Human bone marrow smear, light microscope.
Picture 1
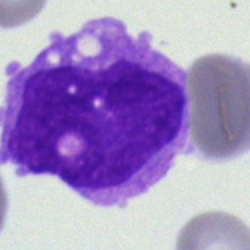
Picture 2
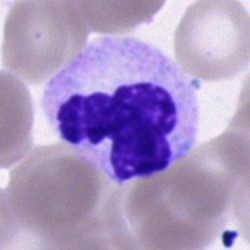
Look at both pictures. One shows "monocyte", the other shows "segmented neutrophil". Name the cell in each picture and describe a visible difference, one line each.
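Picture 1: monocyte. The nucleus fills most of the cell.
Picture 2: segmented neutrophil. The cytoplasm is abundant and pale lilac-blue.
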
